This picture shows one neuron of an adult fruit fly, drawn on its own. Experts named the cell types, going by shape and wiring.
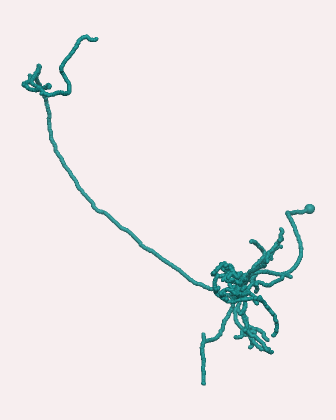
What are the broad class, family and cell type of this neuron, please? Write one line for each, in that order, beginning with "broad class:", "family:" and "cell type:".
broad class: central-brain intrinsic neuron
family: hemilineage ALad1
cell type: M_adPNm7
